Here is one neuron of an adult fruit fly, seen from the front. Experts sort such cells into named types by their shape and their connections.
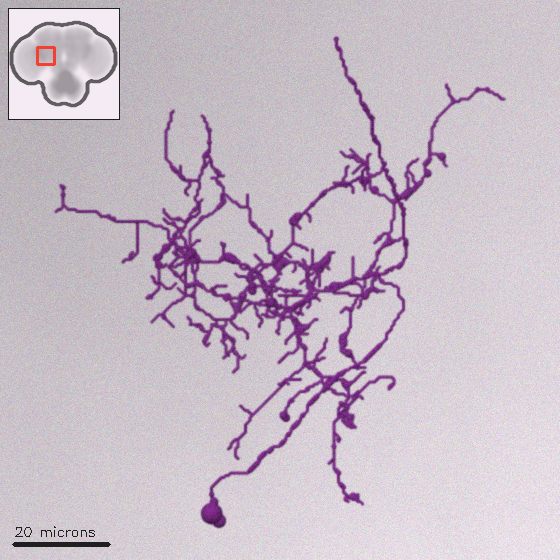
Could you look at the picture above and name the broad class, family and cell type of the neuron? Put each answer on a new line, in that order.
central-brain intrinsic neuron
hemilineage LALa1_anterior
AVLP093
